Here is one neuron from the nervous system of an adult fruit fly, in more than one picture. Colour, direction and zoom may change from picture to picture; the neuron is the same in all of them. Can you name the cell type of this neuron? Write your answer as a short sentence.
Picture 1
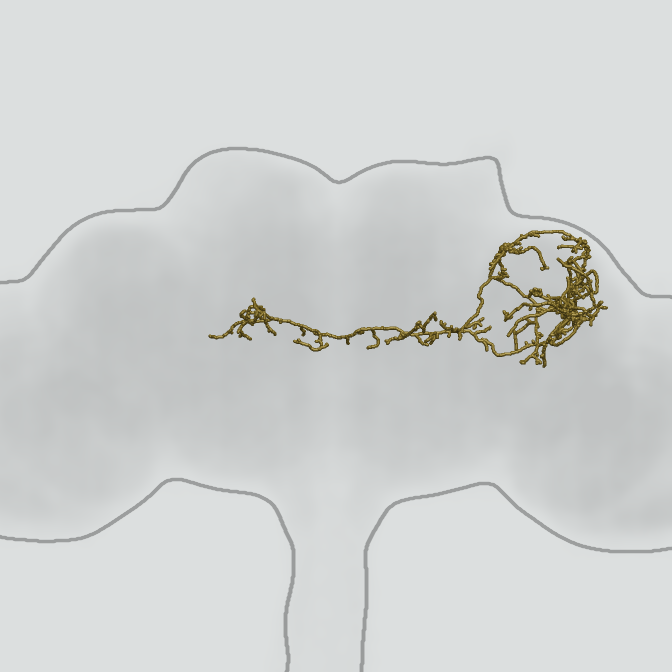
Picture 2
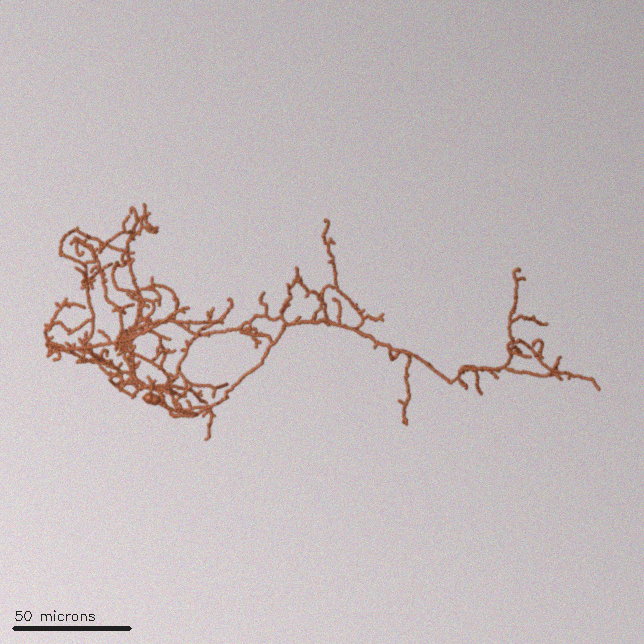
The cell type is AVLP096.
